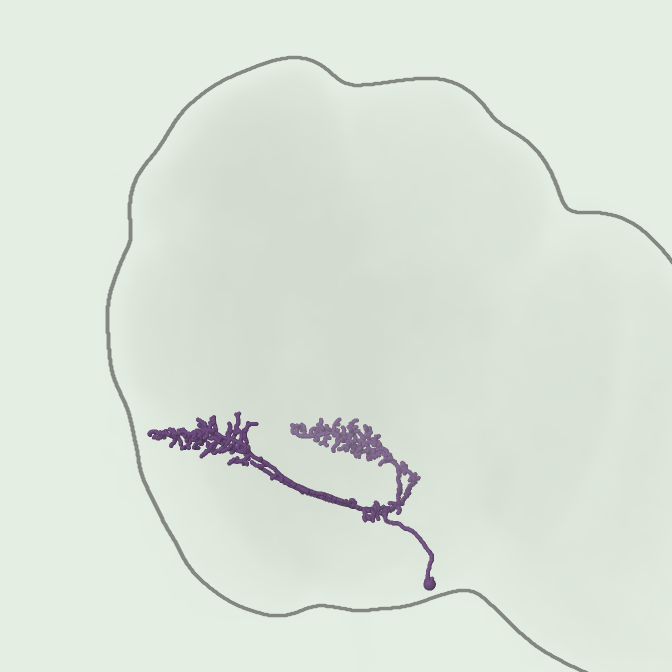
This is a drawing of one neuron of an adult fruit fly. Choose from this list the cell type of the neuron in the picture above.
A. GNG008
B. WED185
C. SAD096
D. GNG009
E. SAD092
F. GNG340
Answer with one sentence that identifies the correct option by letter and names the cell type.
With respect to cell type, the neuron is SAD092, option E.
